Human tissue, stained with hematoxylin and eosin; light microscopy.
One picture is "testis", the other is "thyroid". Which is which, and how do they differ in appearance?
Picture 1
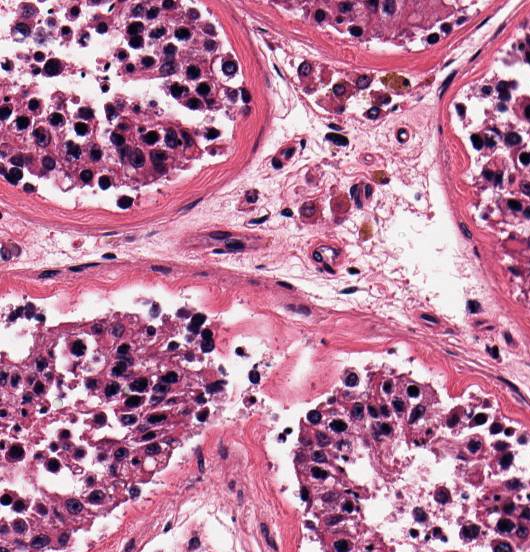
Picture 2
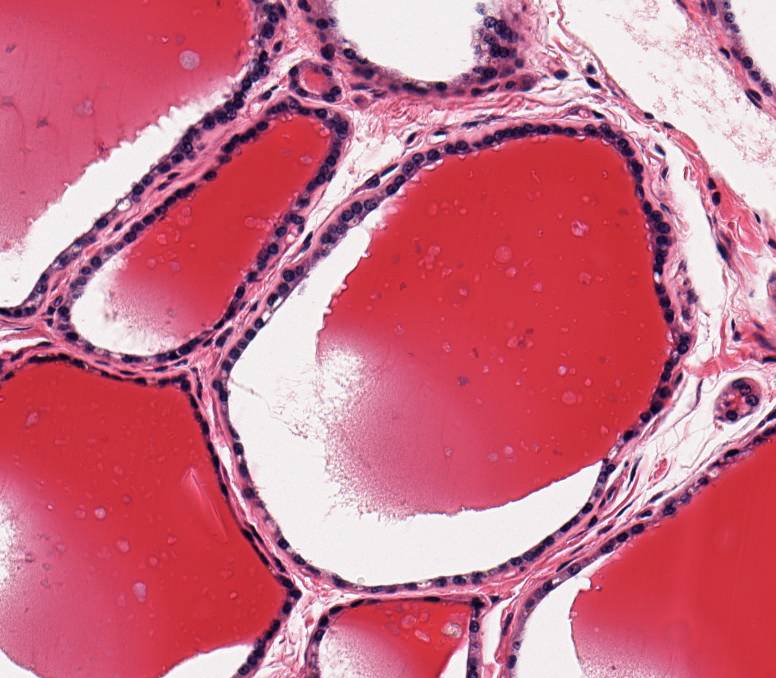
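Looking at these, the first picture is testis and the second thyroid. In the testis, rounded tubules cut across fill the corners and edges, and a strip of loose, pale stroma with wispy fibres and clear gaps runs between them through the centre. In that stroma lie polygonal cells with pink cytoplasm and round nuclei, singly and in small groups, and a few toward the upper right hold golden-brown granular pigment. The thyroid is filled with large closed follicles, rounded to angular, abutting one another across thin partitions. Each is lined by a single layer of flattened to low cuboidal cells whose small, round, dark nuclei are evenly spaced and don't overlap.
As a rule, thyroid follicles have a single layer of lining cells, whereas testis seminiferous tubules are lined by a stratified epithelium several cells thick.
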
